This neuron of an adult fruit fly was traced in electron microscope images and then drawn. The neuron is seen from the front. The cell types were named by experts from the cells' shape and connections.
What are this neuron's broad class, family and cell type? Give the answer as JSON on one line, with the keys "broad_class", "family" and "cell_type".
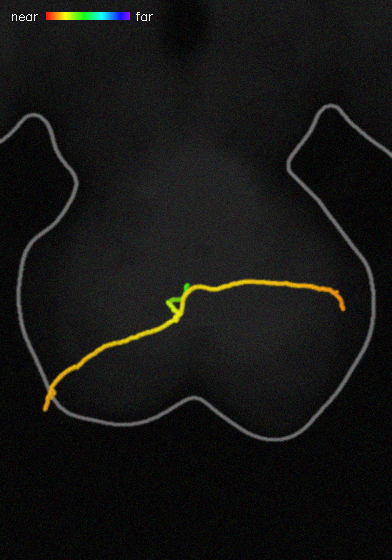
{"broad_class": "sensory neuron entering the nerve cord", "family": "class mechanosensory proprioceptive", "cell_type": "SNpp53"}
